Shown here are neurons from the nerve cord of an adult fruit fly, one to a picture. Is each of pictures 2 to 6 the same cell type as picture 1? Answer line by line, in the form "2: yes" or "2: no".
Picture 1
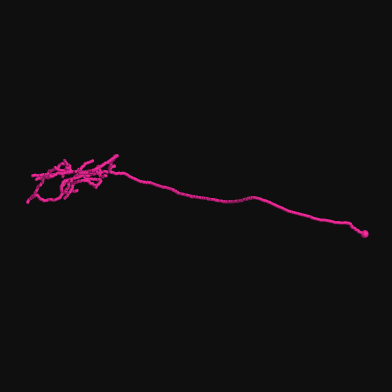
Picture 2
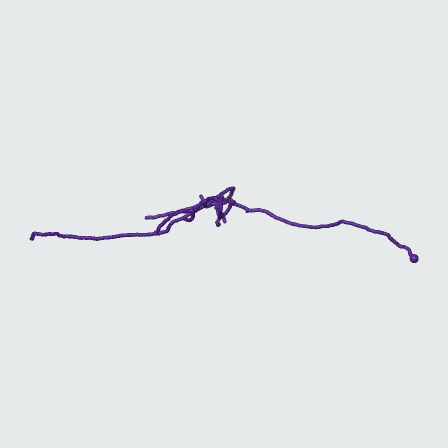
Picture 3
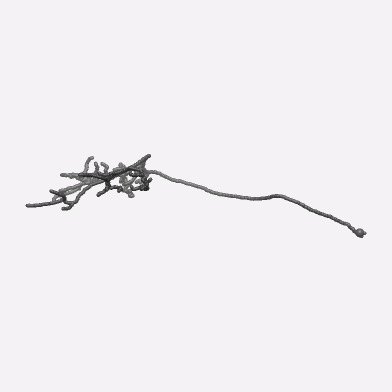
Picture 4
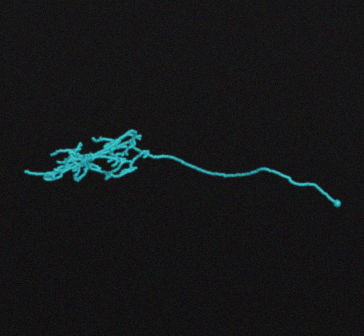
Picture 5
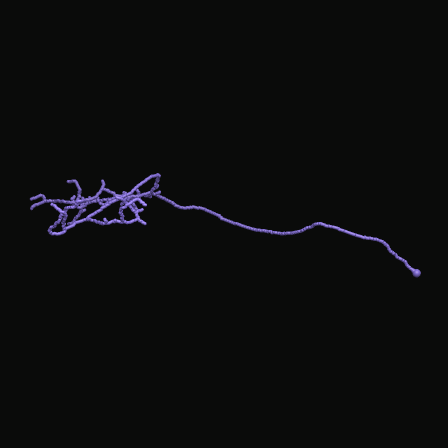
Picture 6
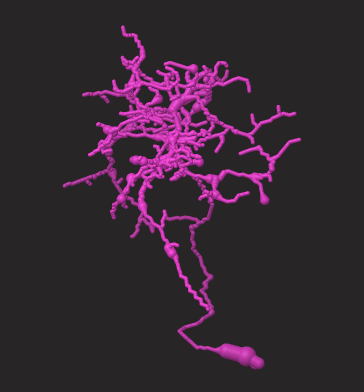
2: yes
3: yes
4: yes
5: yes
6: no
